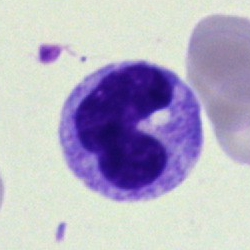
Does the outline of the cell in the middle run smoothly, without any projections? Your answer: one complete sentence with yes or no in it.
Yes, there is a smooth outline around the cell, free of projections.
